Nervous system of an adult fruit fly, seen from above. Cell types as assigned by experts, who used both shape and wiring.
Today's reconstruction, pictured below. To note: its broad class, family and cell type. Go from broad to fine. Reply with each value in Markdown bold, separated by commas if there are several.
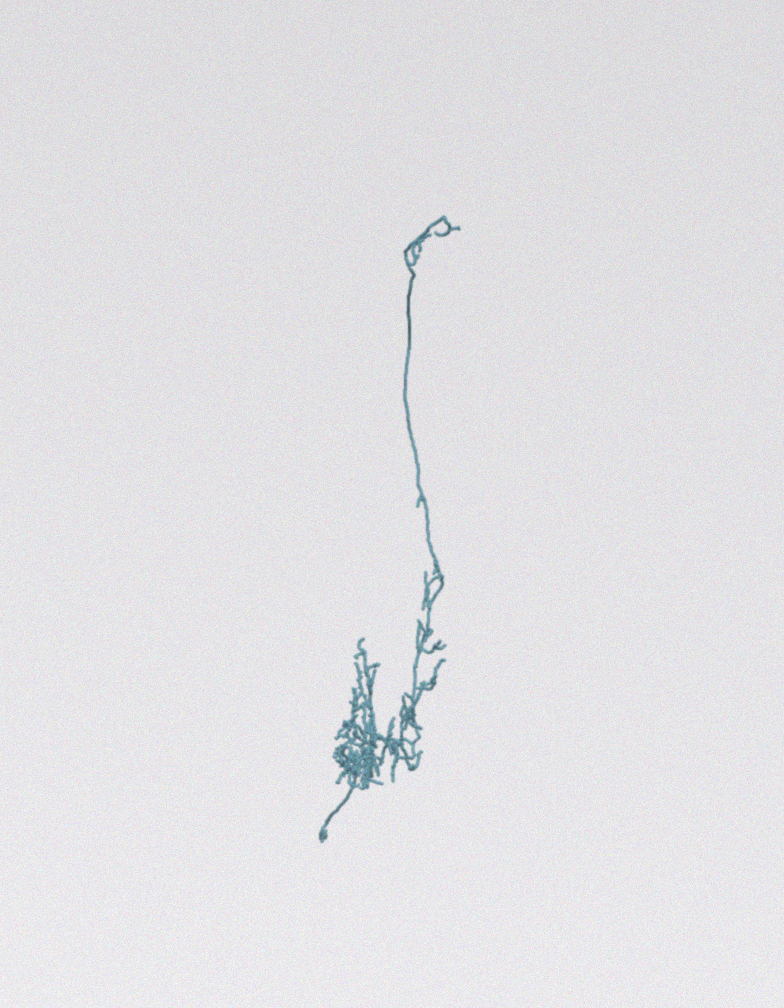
**ascending neuron**, **hemilineage 07B**, **AN07B032**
